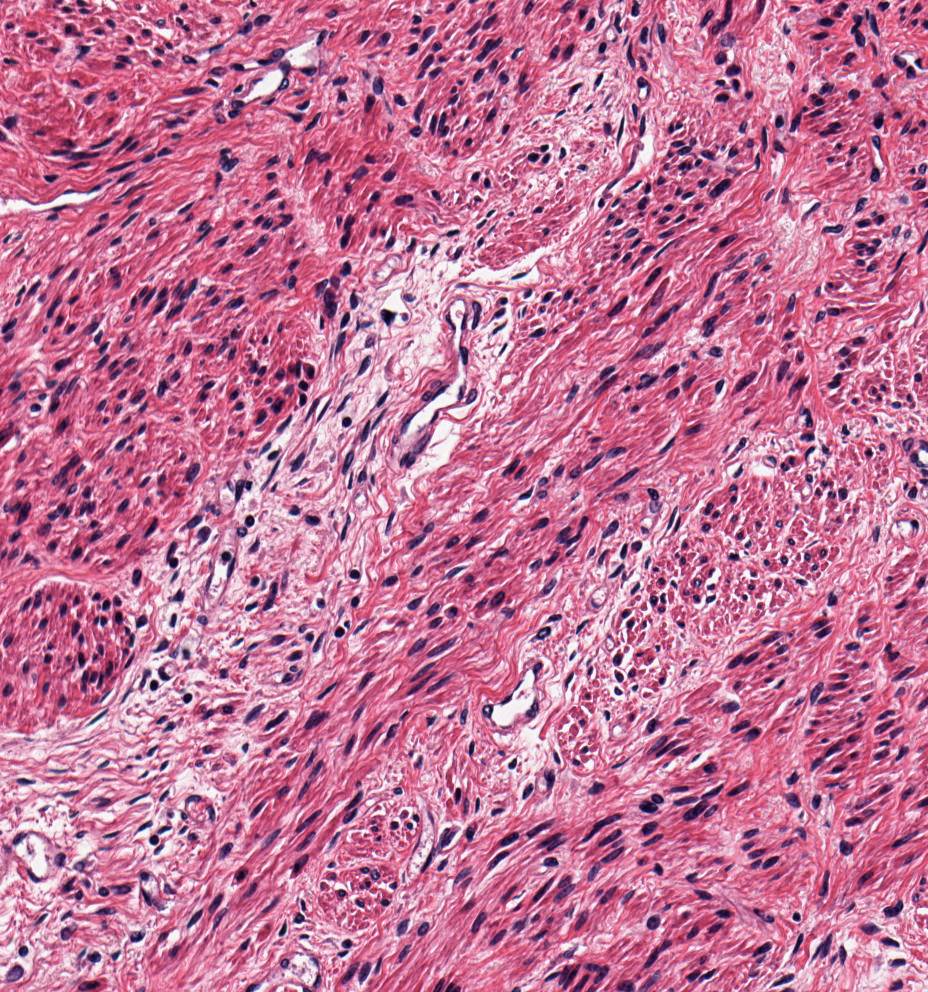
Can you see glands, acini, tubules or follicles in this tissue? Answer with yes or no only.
No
